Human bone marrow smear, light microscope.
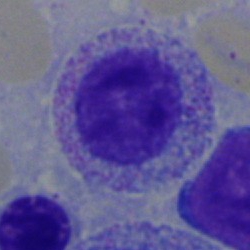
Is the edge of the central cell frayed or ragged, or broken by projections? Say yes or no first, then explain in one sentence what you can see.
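No. The cell has a round, smooth outline.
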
